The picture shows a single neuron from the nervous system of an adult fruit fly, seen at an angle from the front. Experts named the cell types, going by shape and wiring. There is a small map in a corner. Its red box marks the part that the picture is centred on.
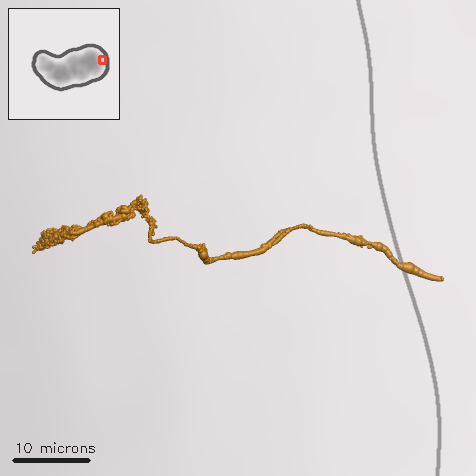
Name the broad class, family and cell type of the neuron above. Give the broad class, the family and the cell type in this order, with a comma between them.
photoreceptor or other optic-lobe sensory neuron, class visual, R8y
